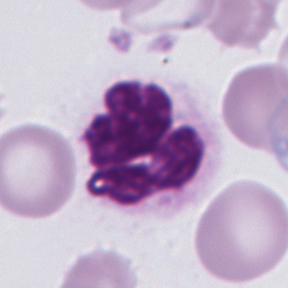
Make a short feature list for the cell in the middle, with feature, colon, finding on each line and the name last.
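Nuclear lobes: several, folded and overlapping one another
Cytoplasm: very pale pink, no vacuoles that I can find
Large dark granules: none covering cytoplasm or nucleus
Identification: segmented neutrophil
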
